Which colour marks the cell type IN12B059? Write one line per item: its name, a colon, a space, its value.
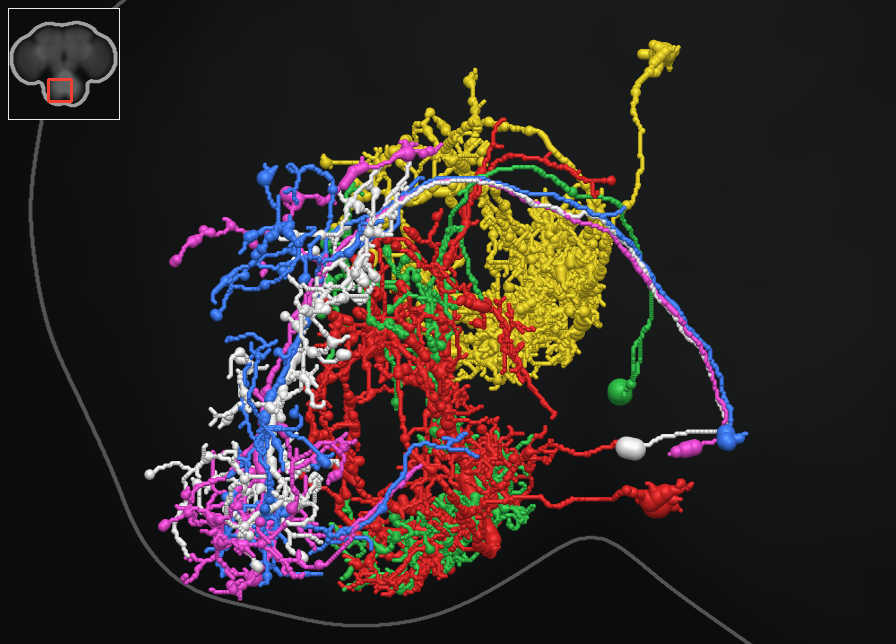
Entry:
colour: blue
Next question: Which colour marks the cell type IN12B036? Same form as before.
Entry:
colour: green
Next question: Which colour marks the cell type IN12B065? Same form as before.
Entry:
colour: magenta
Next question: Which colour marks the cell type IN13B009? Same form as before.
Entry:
colour: red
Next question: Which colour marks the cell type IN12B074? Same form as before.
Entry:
colour: white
